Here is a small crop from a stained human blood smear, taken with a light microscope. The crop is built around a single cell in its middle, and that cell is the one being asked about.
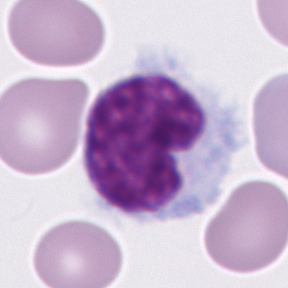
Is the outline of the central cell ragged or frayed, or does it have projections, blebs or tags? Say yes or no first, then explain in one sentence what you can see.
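Yes. The outer edge of the cytoplasm is ragged and frayed.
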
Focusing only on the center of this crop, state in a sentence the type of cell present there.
The central cell in this smear crop is a hairy cell.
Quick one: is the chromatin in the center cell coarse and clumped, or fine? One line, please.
You can see that its chromatin is coarsely clumped.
